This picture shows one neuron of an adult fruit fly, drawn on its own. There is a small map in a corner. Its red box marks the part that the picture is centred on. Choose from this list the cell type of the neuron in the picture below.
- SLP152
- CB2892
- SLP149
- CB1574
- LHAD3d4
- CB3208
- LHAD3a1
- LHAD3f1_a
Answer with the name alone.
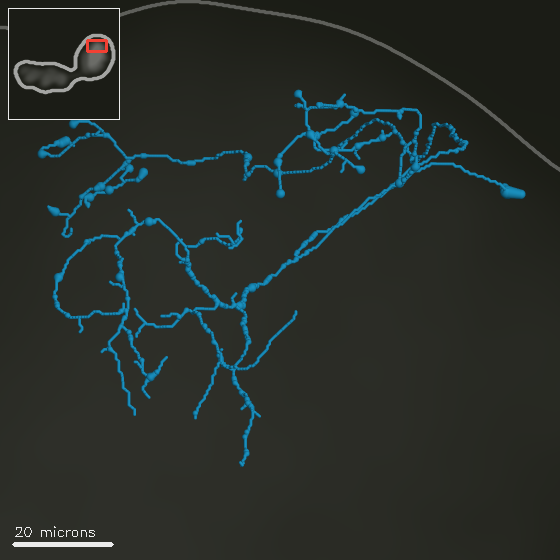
CB1574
